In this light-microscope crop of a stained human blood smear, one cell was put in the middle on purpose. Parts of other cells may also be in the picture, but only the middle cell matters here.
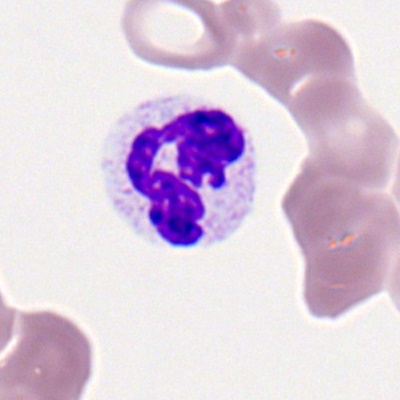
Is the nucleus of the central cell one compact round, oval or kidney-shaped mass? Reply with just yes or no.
No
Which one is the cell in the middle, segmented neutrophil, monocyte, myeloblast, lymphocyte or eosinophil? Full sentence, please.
The cell featured at the centre of this crop is a segmented neutrophil.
